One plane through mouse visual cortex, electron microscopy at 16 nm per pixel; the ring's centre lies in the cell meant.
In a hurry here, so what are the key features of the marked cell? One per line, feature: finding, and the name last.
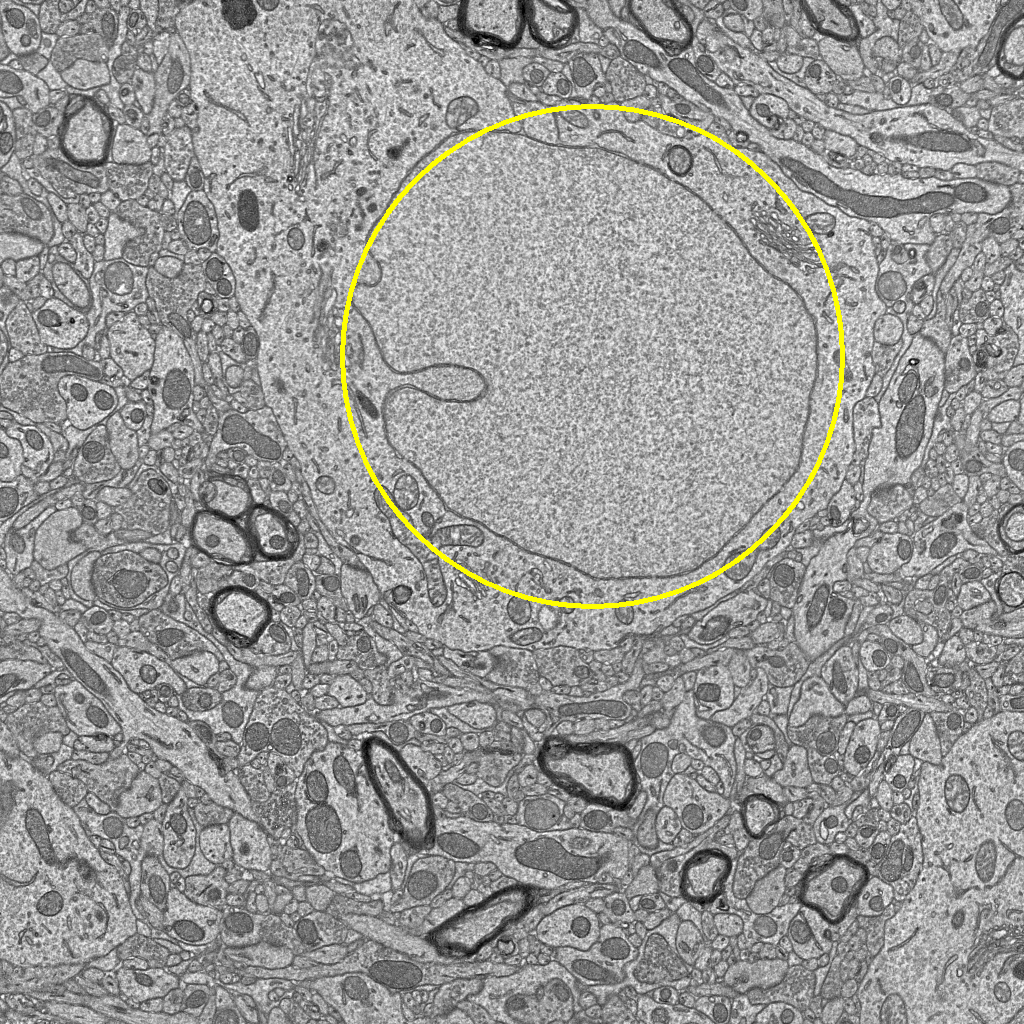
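Nucleus: large, rounded, fills most of ring
Envelope: one deep, narrow infolding on left
Nucleolus: none visible in this plane
Golgi: stack of flattened cisterns in cytoplasm, upper right of nucleus
Name: excitatory neuron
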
